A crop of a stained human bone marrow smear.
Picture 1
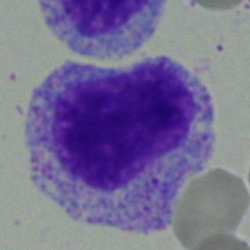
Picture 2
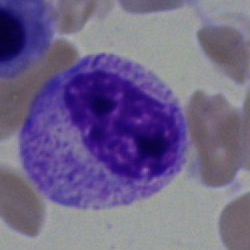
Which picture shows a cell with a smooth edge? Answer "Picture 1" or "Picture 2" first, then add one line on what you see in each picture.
Picture 2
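What picture 1 shows: The cell outline is roughly round with a slightly ragged edge.
What picture 2 shows: The cell outline is round and smooth.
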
